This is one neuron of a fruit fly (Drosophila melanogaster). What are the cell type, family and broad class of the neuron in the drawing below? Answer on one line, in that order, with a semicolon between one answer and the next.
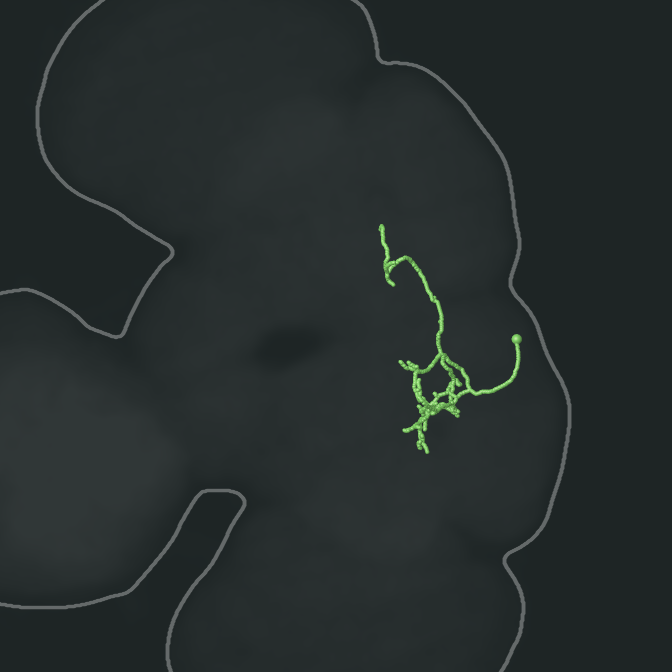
CB2967; hemilineage SMPp&v1_posterior; central-brain intrinsic neuron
